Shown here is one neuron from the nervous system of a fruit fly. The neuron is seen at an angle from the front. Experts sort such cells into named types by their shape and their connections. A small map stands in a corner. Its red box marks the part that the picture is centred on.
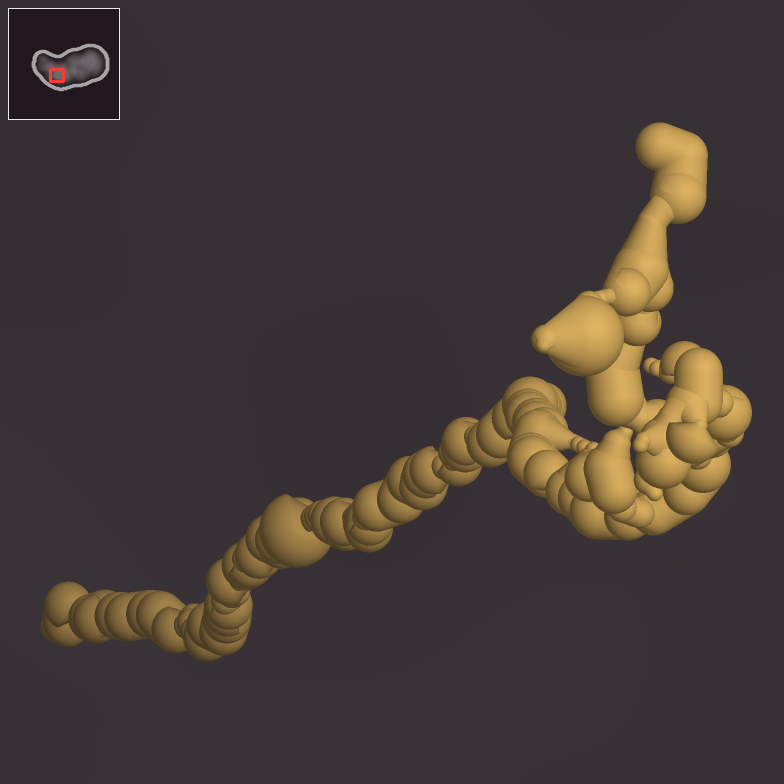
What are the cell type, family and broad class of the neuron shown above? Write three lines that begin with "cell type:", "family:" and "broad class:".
cell type: SNpp60
family: class mechanosensory proprioceptive
broad class: sensory neuron entering the nerve cord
